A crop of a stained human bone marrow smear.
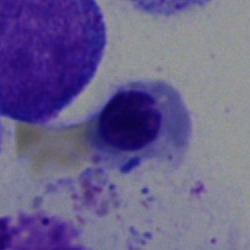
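Erythroblast: the central cell in this stained human bone marrow smear. Its nucleus sits off-centre, toward the left side of the cell. The chromatin looks dense and dark purple, staining the nucleus an almost uniformly deep colour. I find no nucleoli, and no granules show in the cytoplasm.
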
